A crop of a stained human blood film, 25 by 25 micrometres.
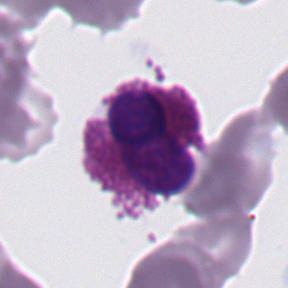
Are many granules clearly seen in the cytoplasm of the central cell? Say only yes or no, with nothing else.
Yes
